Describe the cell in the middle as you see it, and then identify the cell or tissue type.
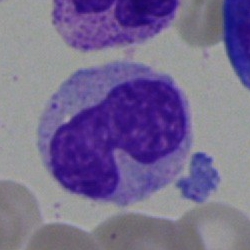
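Start with the outline, which is round. Now the nucleus: it is kidney-shaped, with a deep notch that opens toward the bottom. Notice that the chromatin is clumped rather than fine. The cytoplasm is a pale grey-blue. This cell is a band neutrophil.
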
